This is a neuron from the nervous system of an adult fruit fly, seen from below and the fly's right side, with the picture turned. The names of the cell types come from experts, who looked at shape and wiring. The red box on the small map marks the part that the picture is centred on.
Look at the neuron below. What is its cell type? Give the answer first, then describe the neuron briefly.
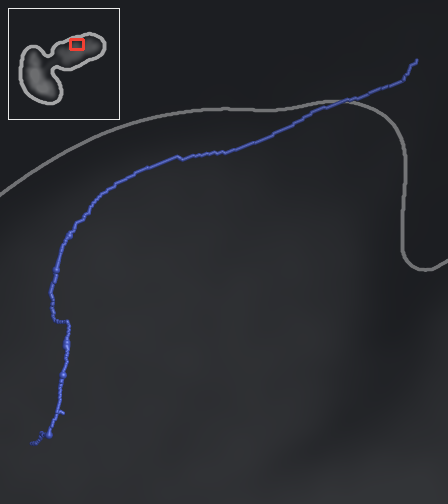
Its cell type is SNta42. It is a sensory neuron entering the nerve cord. It is in the nerve cord and does not reach the brain. The drawing shows no cell body. There are a dozen or fewer branch ends.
